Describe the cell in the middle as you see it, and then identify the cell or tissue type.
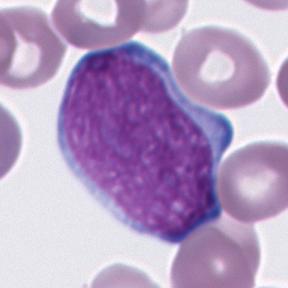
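Irregular, angular outline rather than round. Nucleus a single unlobed mass filling most of the cell. Cytoplasm blue, no granules visible. Name: myeloblast.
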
